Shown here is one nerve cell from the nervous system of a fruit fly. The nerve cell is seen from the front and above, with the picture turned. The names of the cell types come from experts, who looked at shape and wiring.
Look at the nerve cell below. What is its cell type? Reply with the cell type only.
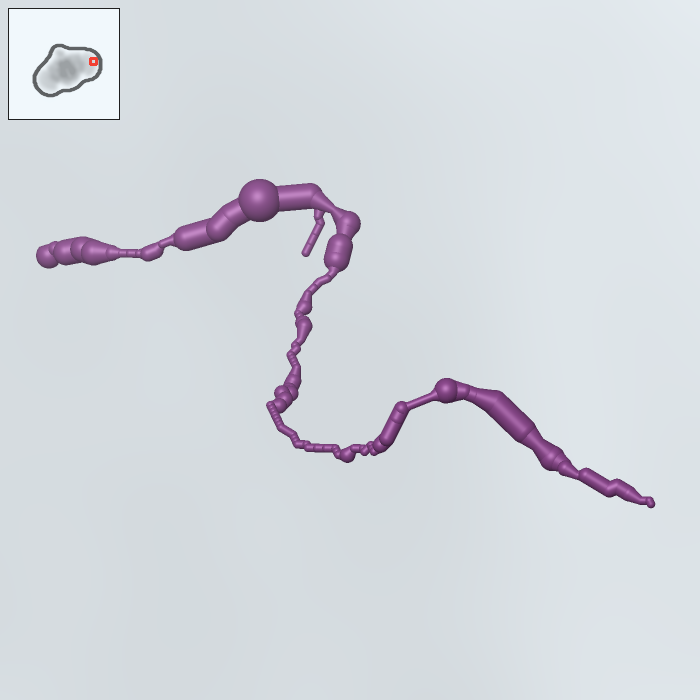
R8y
